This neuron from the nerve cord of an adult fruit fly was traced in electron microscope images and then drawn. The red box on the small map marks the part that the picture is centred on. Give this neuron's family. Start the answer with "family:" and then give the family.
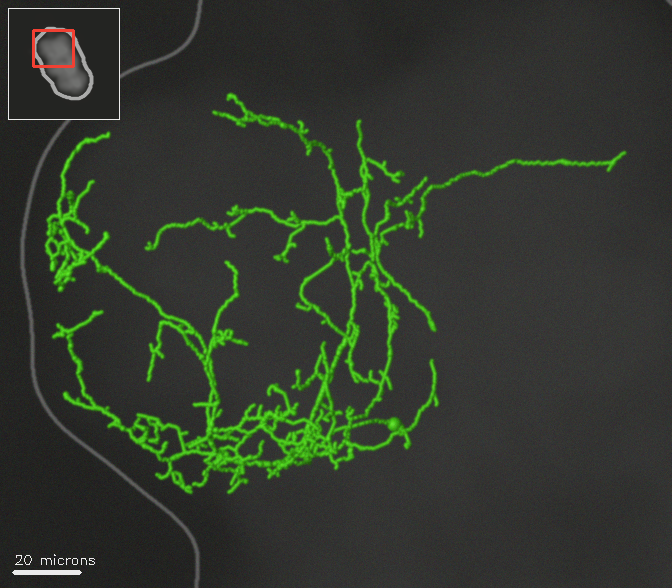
family: hemilineage 04B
